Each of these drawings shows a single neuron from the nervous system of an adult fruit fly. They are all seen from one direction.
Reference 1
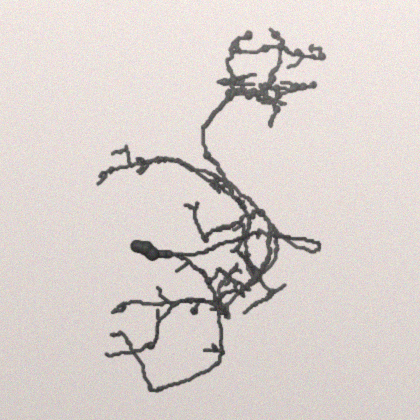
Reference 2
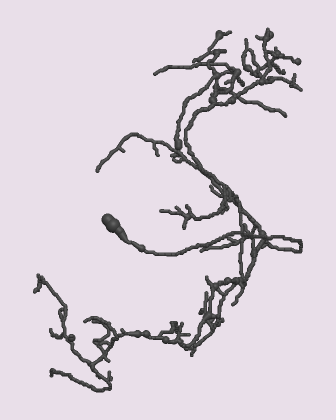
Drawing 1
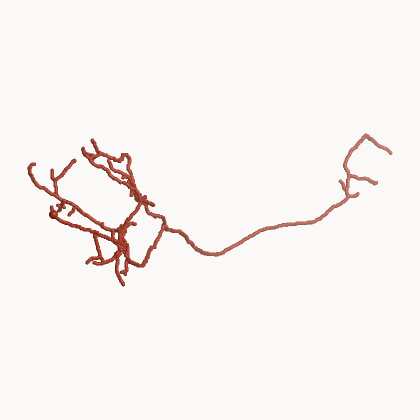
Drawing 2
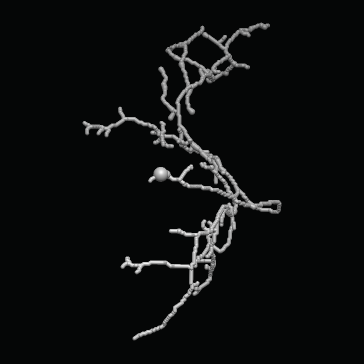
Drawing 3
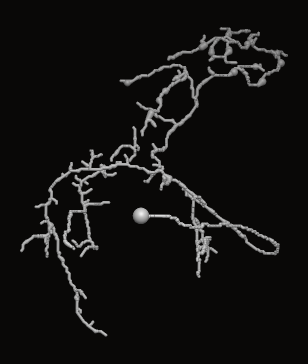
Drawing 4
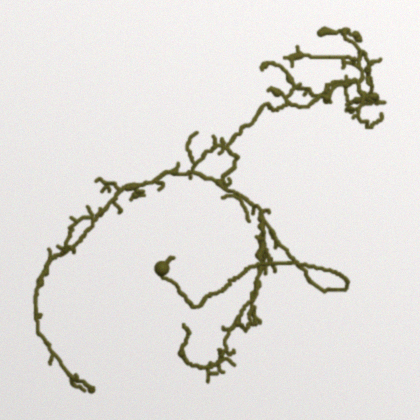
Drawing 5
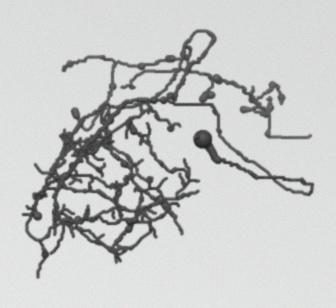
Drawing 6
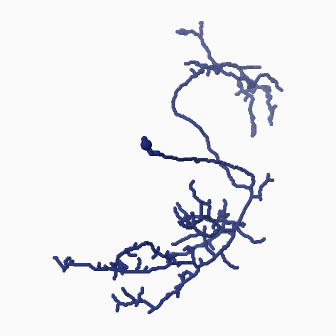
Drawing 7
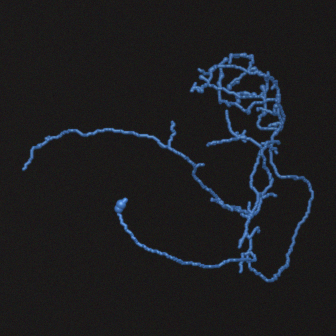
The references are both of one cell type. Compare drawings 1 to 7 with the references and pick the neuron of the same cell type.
Drawing 2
